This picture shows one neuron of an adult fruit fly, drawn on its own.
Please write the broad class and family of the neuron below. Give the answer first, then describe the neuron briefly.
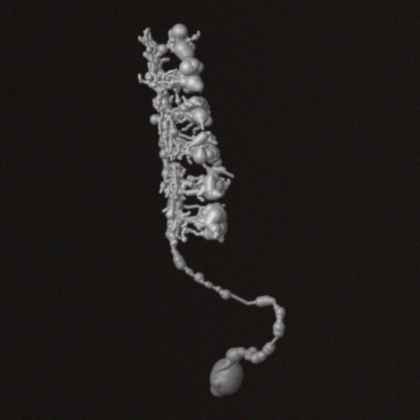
Its broad class is optic-lobe intrinsic neuron. The family is Dm. The cell body can be seen at the bottom of the picture. The picture shows dozens of branch ends.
